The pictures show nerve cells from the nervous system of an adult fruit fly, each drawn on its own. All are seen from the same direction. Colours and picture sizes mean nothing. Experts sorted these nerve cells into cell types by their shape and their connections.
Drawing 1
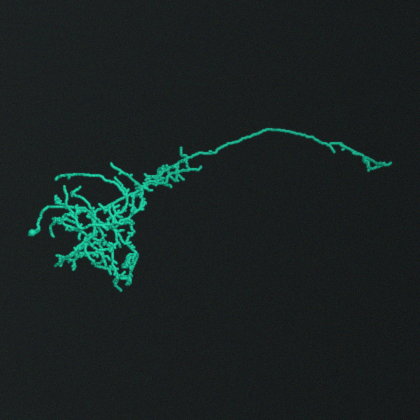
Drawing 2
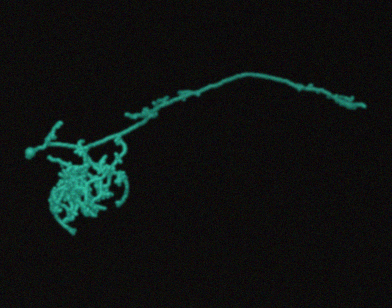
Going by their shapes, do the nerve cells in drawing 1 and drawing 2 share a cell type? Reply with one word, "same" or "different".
same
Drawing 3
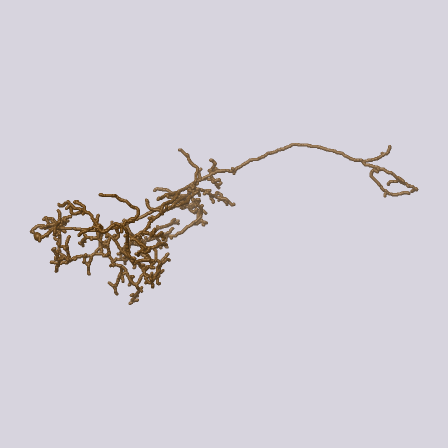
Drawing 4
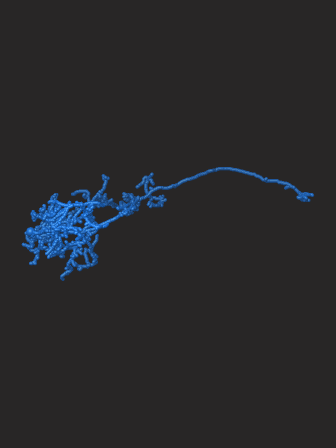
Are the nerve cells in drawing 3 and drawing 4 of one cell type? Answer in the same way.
different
